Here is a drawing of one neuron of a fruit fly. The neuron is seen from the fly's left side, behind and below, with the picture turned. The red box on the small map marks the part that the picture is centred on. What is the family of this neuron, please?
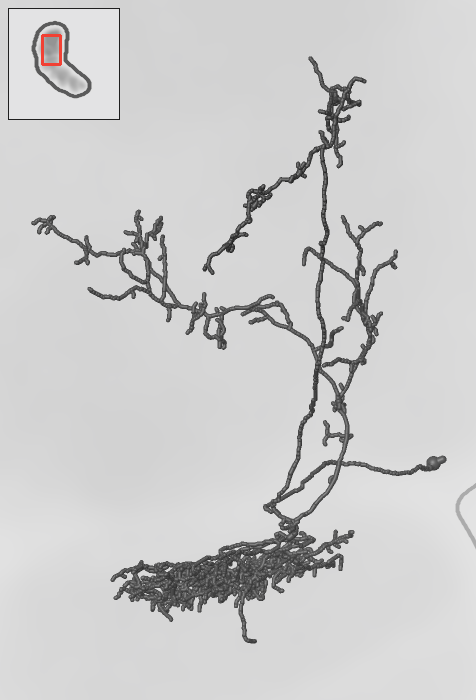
LoVP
